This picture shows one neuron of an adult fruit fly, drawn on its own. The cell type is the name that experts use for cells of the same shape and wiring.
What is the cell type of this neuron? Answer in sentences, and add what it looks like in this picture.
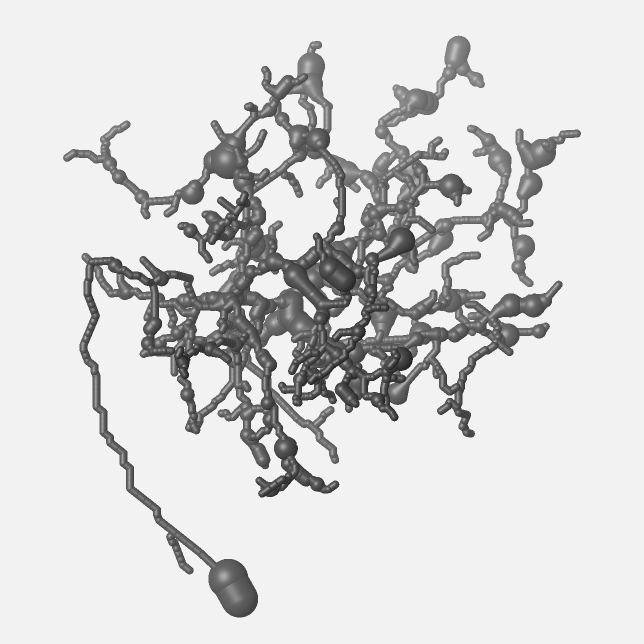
It is of cell type CB1384. It is a central-brain intrinsic neuron. Dozens of branch ends can be seen. In this view it is about as wide as it is tall.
